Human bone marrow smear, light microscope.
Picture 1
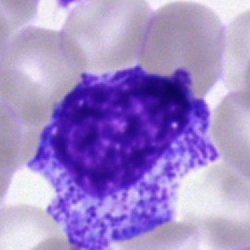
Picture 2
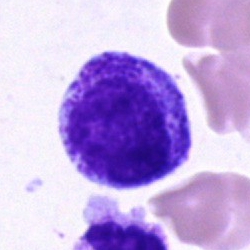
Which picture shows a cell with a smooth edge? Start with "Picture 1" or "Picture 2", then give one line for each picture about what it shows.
Picture 2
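What picture 1 shows: The cell outline is irregular and angular, with small jagged points along the lower edges.
What picture 2 shows: The cell edge has no projections.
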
